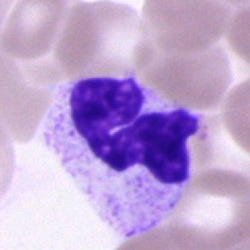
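Segmented neutrophil, the central cell in this stained bone marrow smear. Look first at the nucleus: a deep cleft divides it into two lobes. Its chromatin is dense and dark purple, broken here and there by small paler patches. Notice, too, that the nucleus sits in the upper part of the cell, so most of the abundant cytoplasm lies below it.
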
